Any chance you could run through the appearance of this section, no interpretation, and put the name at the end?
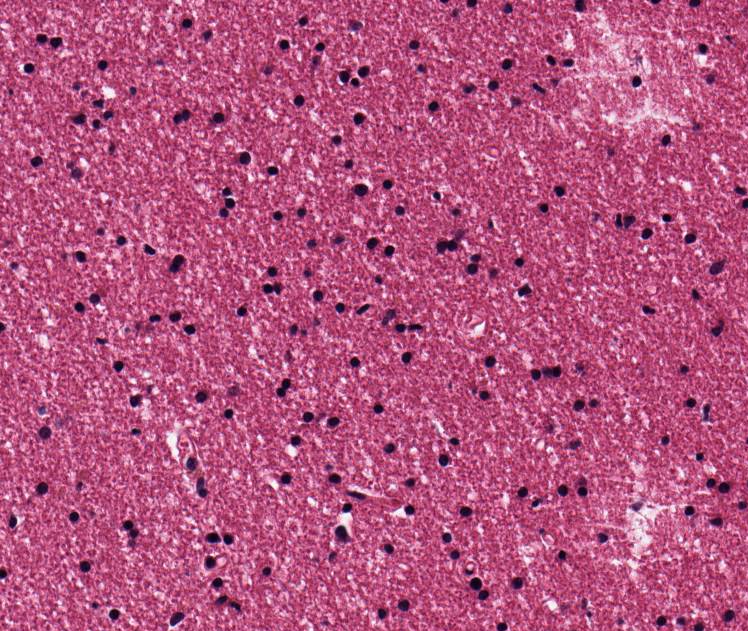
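Small dark nuclei scattered fairly evenly over the whole field; no clusters, no organized units. Most nuclei small, round, deeply stained dark purple. Some sit within a clear halo rather than visible pink cytoplasm. Between nuclei: pink, finely vacuolated, mesh-like matrix. Section: cerebral cortex.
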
